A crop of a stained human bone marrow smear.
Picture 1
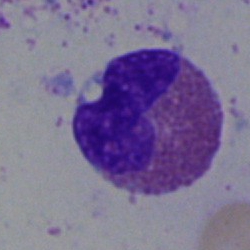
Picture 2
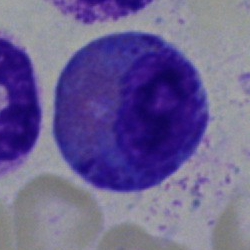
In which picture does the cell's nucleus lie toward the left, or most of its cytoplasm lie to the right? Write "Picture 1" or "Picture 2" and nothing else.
Picture 1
